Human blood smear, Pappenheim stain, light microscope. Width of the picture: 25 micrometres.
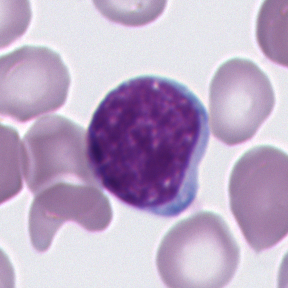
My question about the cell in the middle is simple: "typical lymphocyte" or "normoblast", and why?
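This one is a typical lymphocyte, not a normoblast. What settles it is the colour of the cytoplasm, which here is pale blue.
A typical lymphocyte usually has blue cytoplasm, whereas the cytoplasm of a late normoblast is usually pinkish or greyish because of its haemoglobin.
Notice too how little cytoplasm there is: just a narrow rim around the nucleus, widest on the lower right side. The nucleus is round and about 11 micrometres across. The outline of the cell is smooth, with no projections from its surface.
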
